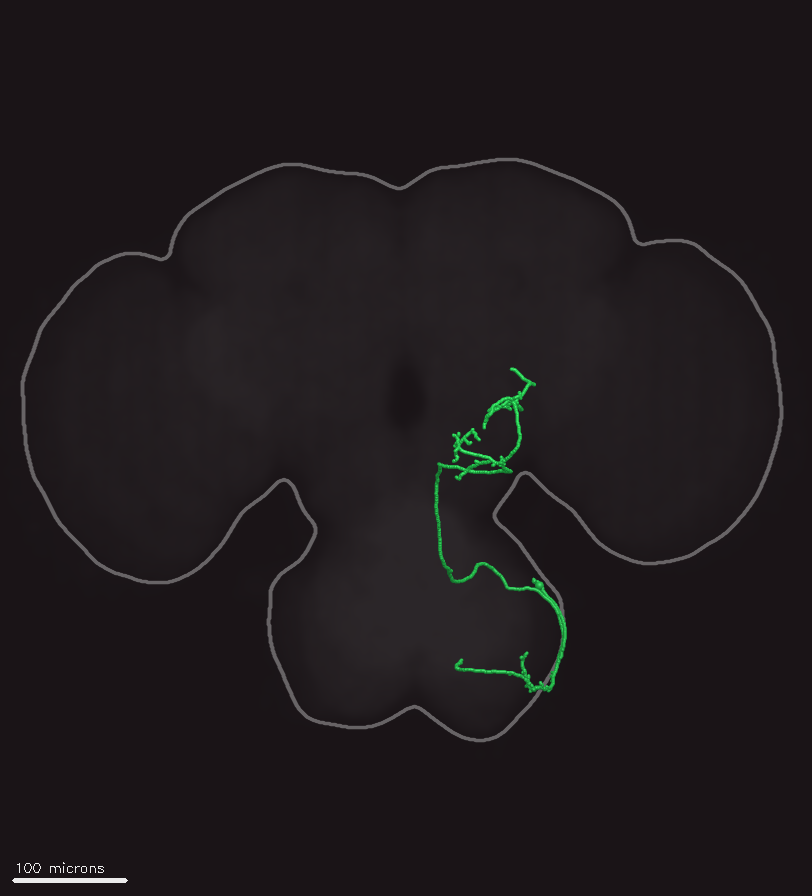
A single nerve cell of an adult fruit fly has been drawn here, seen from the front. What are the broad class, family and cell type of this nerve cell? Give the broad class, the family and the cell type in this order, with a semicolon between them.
ascending neuron; hemilineage 19A; AN19A038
